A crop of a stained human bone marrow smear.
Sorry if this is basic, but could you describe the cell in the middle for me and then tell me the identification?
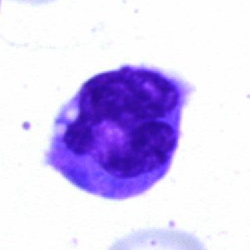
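Let's trace the outline together: it is irregular, and at the upper right the edge turns uneven and slightly ragged. Inside, the chromatin is dark purple and coarsely clumped. The cytoplasm is blue-violet and widest on the lower left side, and on the left you can spot a few small clear vacuoles. The cell you are looking at is a monocyte.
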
